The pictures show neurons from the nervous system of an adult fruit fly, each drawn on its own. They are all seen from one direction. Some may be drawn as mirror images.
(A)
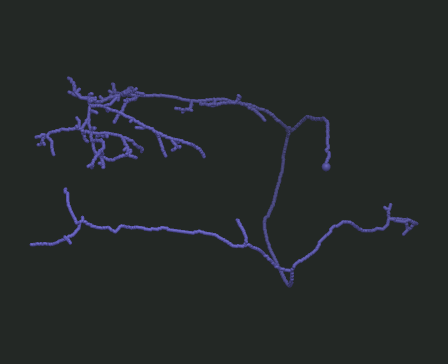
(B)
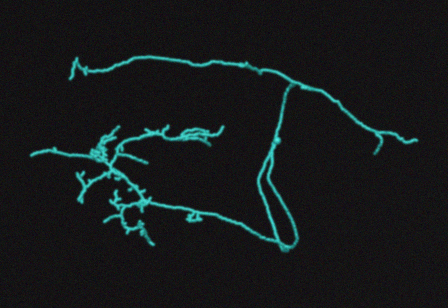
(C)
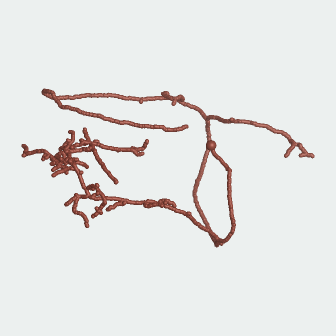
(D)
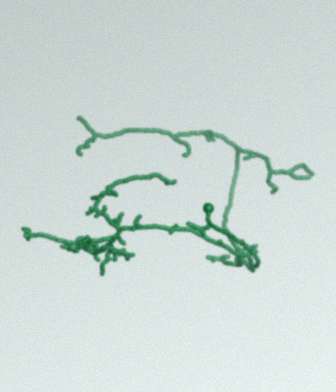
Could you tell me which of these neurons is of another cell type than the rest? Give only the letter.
D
